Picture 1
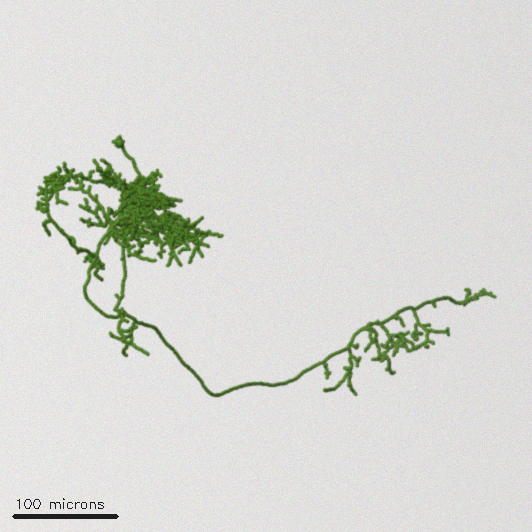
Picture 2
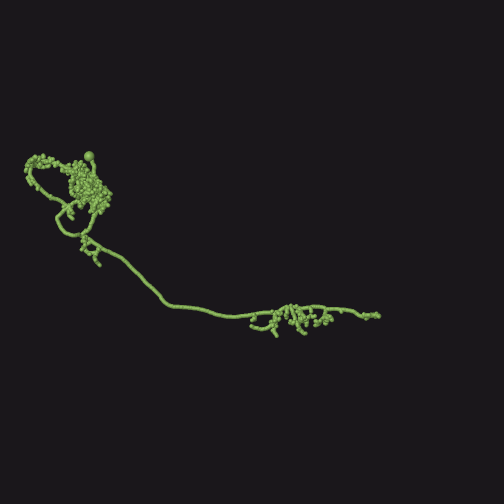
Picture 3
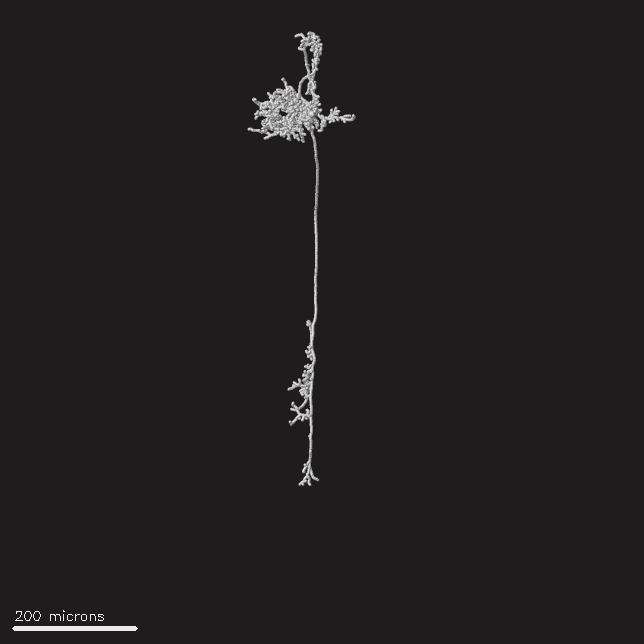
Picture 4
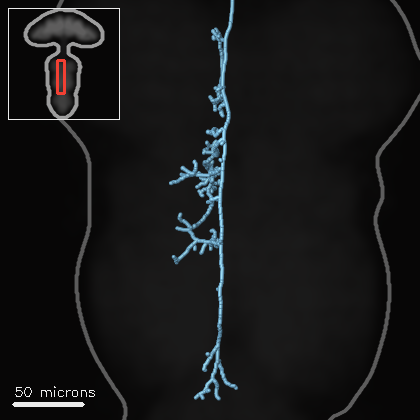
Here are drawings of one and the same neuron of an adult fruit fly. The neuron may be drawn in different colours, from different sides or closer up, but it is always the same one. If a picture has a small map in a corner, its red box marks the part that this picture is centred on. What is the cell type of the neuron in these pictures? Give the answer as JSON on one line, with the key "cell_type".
{"cell_type": "DNp59"}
